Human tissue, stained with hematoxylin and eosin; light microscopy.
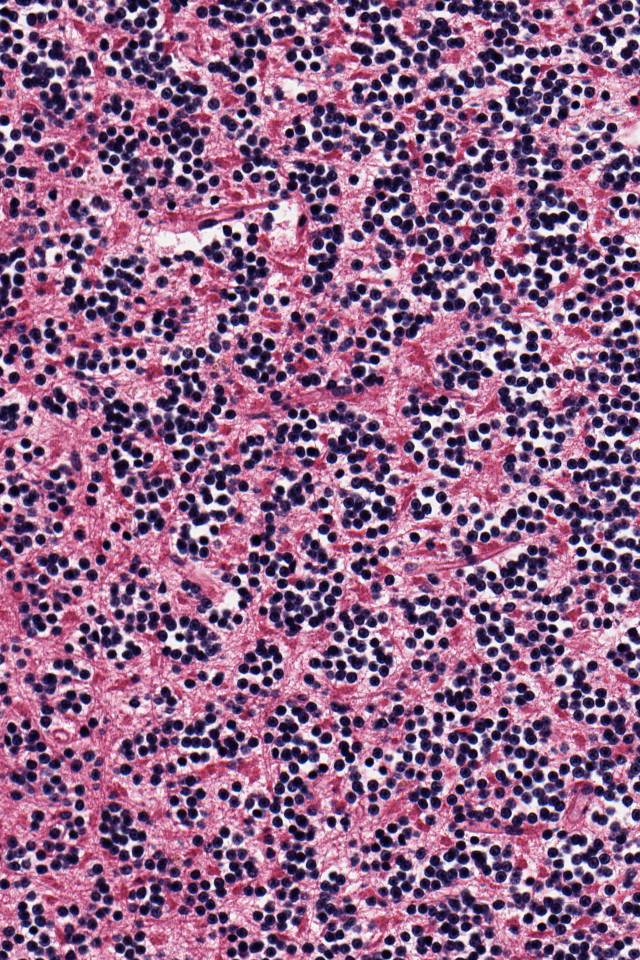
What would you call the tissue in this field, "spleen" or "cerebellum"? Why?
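It is cerebellum. Checking first the arrangement: densely packed small cells fill the whole field in irregular clusters and cords, not rounded nodules.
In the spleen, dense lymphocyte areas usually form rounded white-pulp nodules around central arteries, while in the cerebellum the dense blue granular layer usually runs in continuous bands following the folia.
Next, the nuclei: small, round, dark and closely alike in size. Between the clusters lie pale pink, finely fibrillary islands rather than dense collagen bands.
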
